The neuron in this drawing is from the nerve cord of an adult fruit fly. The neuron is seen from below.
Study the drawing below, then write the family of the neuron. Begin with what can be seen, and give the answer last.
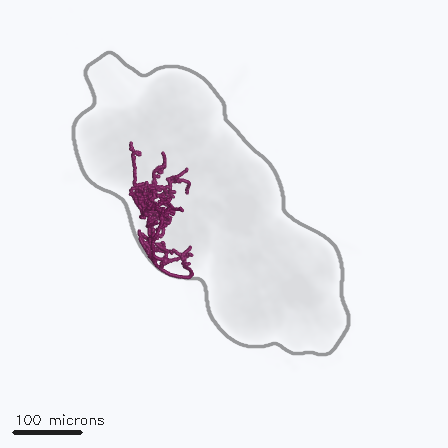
By the scale bar it is about 200 microns tall in this view. In this view it is taller than it is wide. Its broad class is nerve-cord intrinsic neuron. Its family is hemilineage 19A.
